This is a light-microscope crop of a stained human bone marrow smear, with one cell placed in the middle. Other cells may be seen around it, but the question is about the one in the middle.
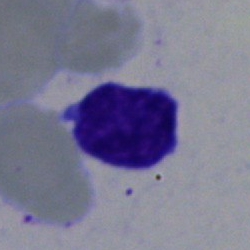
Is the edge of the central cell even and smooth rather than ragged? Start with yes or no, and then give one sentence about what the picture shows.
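No. A small pale blue bleb projects from the left edge of the cell.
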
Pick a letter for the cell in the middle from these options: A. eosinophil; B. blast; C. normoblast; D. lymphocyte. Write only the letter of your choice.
D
